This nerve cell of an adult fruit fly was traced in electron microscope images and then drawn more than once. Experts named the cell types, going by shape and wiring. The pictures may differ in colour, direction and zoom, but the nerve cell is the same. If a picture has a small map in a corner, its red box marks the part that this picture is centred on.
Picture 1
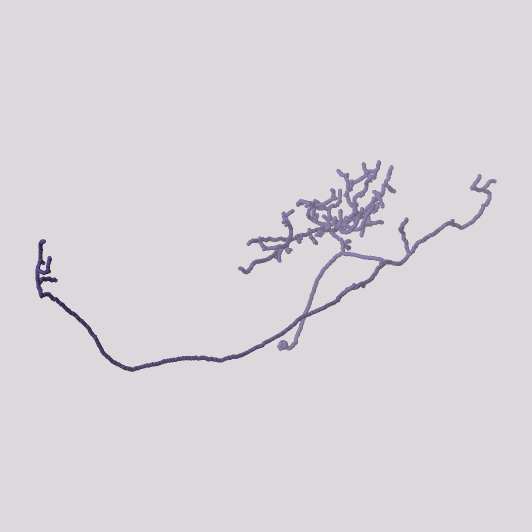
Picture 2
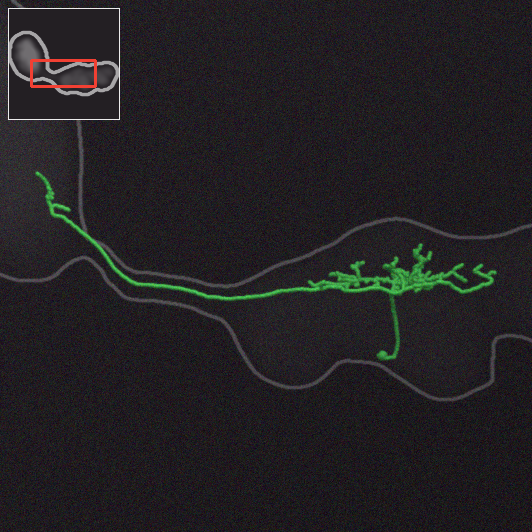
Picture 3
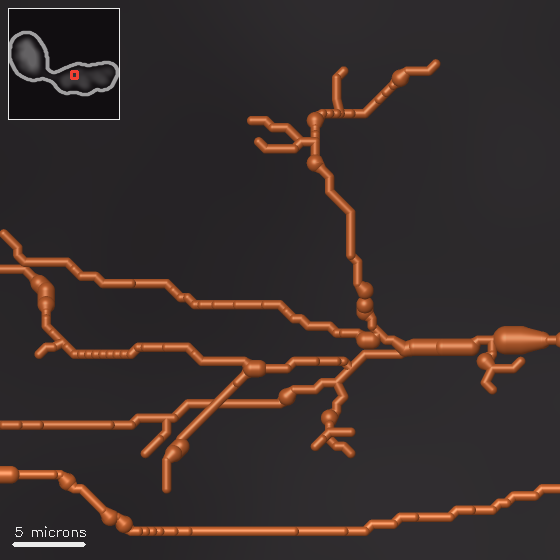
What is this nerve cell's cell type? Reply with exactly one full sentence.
This nerve cell has been assigned cell type AN07B060.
